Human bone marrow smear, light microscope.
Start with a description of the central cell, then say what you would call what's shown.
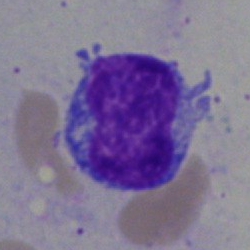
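Nucleus pinched in at its middle on the left side, giving a waisted outline. Chromatin dark purple, with paler streaks running through. Cytoplasm deep blue. Ragged cytoplasmic tags stick out from the cell edge at upper left and right. This is a blast.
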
